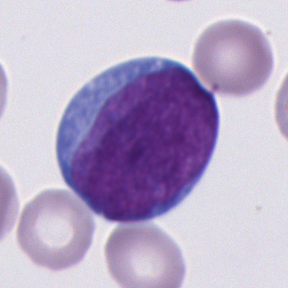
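Myeloblast, the nucleated cell at the centre of the smear. Its nucleus sits off-centre toward the lower right, while the cytoplasm forms a crescent along the upper-left side. No granules are visible in that cytoplasm. The outline is smooth, without surface projections.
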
